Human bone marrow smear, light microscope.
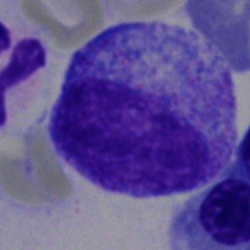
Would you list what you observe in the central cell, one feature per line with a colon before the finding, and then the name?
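Outline: round and smooth
Nucleus: fills the lower part, pushed toward the bottom edge
Cytoplasm: a plentiful lilac-blue band across the upper part
Granules: fine, reddish-purple, scattered through the cytoplasm
Name: promyelocyte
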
